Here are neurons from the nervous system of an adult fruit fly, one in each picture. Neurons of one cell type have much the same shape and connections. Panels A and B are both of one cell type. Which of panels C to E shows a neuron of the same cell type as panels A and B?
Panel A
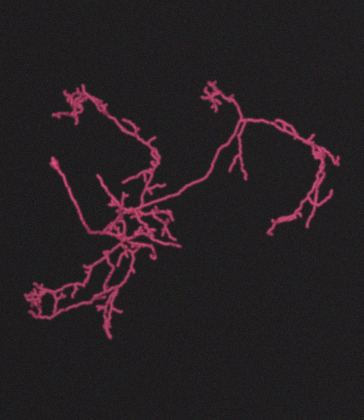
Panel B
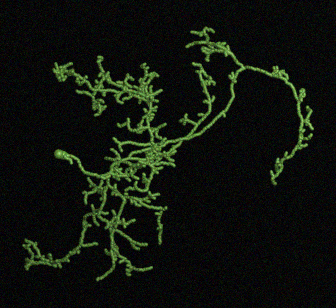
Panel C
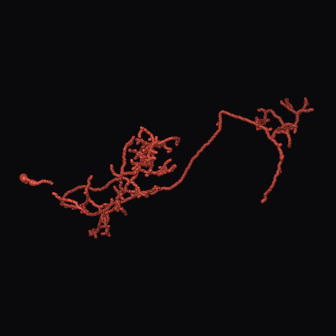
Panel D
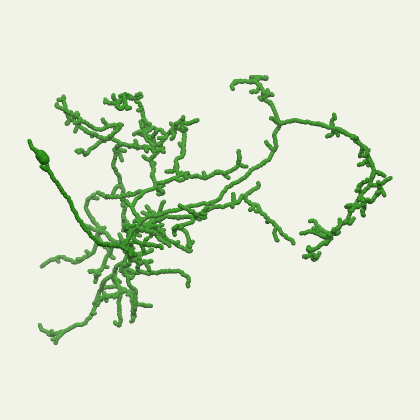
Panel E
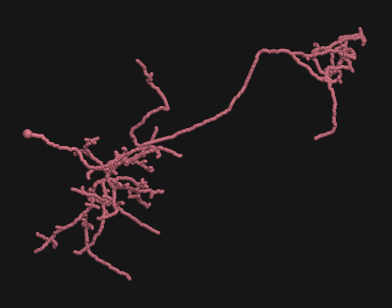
Panel D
